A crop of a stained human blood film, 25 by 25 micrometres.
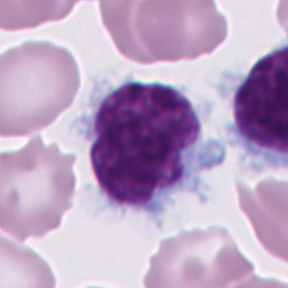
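Hairy cell in a stained smear of human peripheral blood, light microscope. Fine, hair-like projections fringe the cytoplasm all around the cell. Cytoplasm pale blue, only a thin, wispy rim around the nucleus. Nucleus about 11 by 9 micrometres; chromatin dark purple, mottled and clumped.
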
